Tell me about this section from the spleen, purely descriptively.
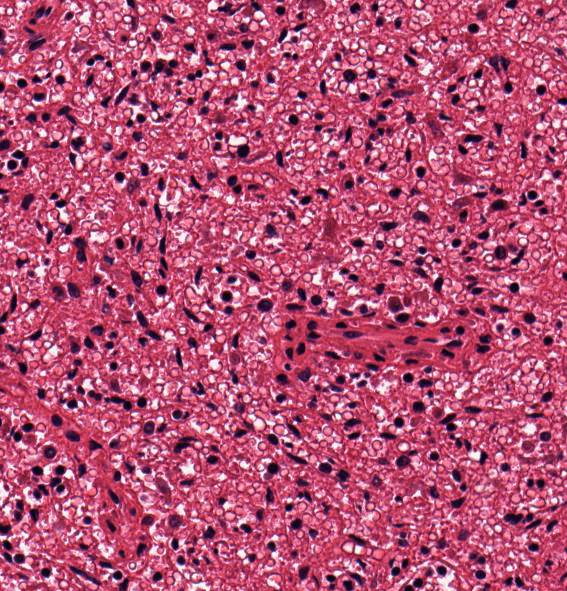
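Cells form a diffuse, even sheet across the entire field, without glands, lobules or other organised units. Most have small, round, dark-staining nuclei of fairly uniform size, many surrounded by a clear halo of pale cytoplasm. Scattered among them are elongated, spindle-shaped nuclei, often aligned along thin pink strands, especially at the left side.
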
